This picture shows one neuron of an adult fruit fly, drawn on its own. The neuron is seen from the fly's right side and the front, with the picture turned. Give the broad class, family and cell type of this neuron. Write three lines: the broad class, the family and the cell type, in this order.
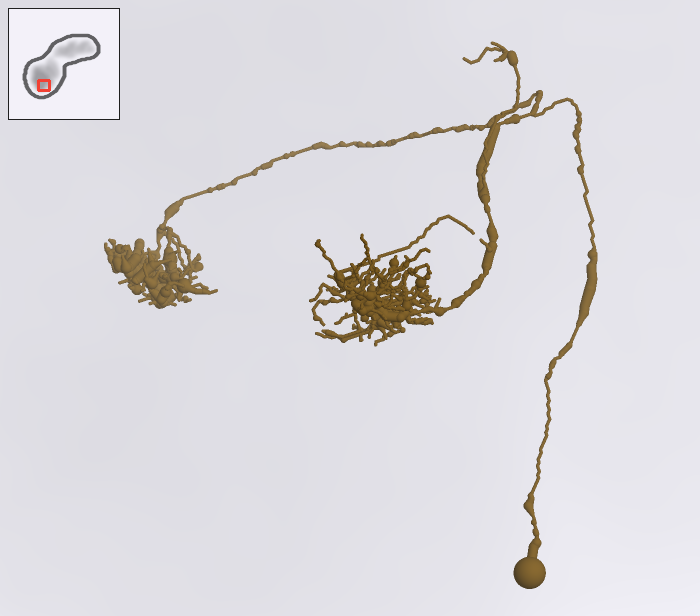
central-brain intrinsic neuron
class CX
hDeltaD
